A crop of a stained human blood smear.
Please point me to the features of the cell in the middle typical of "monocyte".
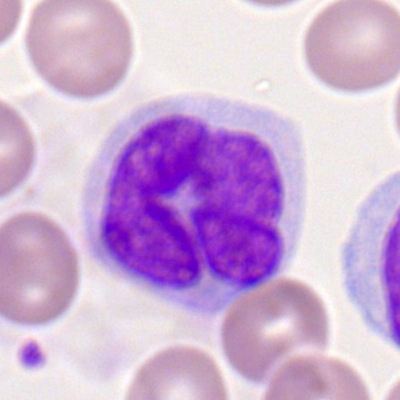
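For a monocyte, the nucleus is what lines up best here: deep clefts fold it into about four lobes set around a small pale gap in the middle.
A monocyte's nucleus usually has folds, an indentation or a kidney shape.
Beyond that, the outline is smooth and roughly rounded, with no projections. The chromatin is deep purple and patchy, with lighter flecks between darker clumps. A pale lilac-grey rim of cytoplasm goes all the way round the nucleus.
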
